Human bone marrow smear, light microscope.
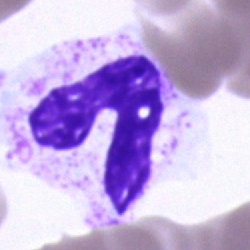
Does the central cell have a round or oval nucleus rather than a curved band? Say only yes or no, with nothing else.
No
